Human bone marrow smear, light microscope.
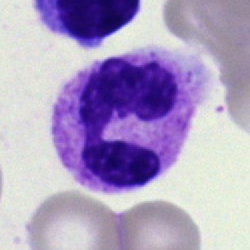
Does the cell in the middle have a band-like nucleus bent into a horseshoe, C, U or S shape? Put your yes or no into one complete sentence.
Yes, drawn out into a curved band, the nucleus shows no separate lobes.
